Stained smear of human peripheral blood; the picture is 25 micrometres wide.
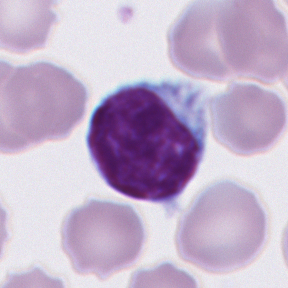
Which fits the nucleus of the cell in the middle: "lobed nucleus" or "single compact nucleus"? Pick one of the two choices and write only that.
Single compact nucleus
